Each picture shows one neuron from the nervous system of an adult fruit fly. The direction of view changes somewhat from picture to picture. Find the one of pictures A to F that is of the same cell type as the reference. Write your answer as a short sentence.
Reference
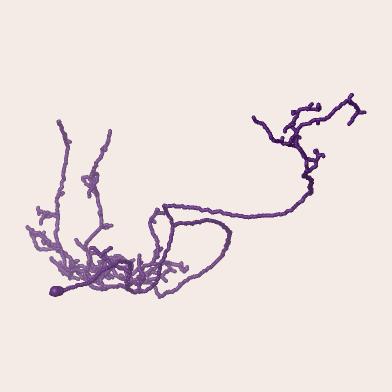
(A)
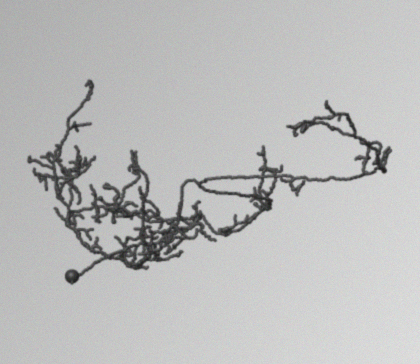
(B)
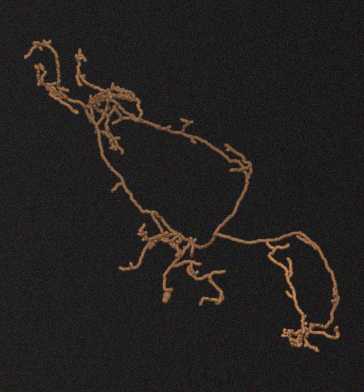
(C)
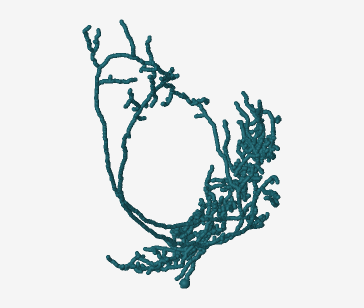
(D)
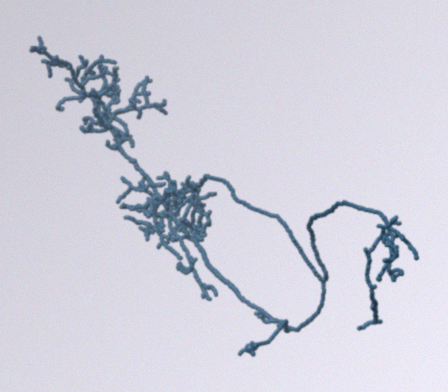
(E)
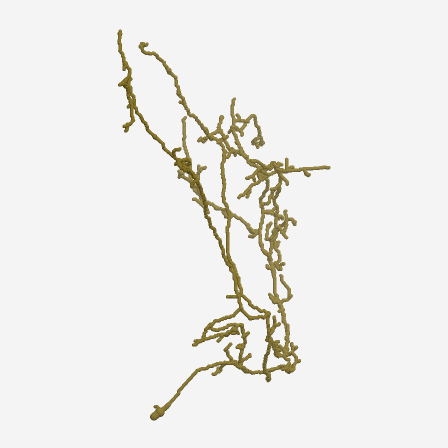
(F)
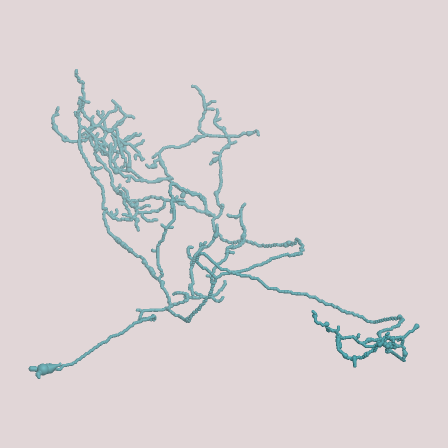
The neuron in picture F is of the same cell type.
